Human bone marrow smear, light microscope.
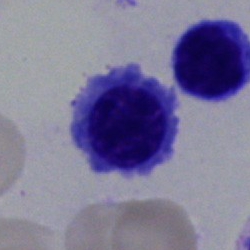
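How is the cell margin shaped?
Roughly round overall, with short blunt bumps projecting from the surface all around it.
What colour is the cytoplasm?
Blue.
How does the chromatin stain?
Dark purple, densely stained.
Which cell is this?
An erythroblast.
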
